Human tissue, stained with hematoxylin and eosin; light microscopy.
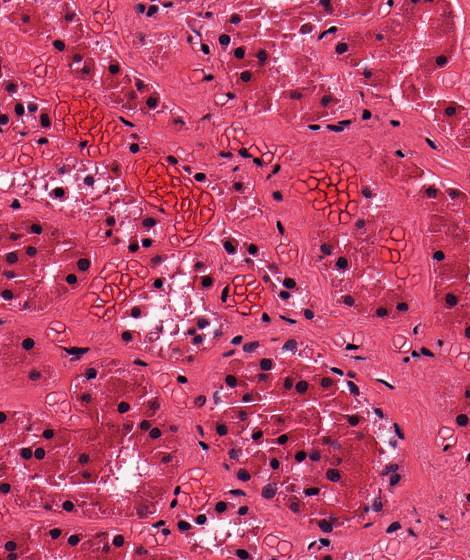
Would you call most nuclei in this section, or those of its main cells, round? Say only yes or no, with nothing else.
Yes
